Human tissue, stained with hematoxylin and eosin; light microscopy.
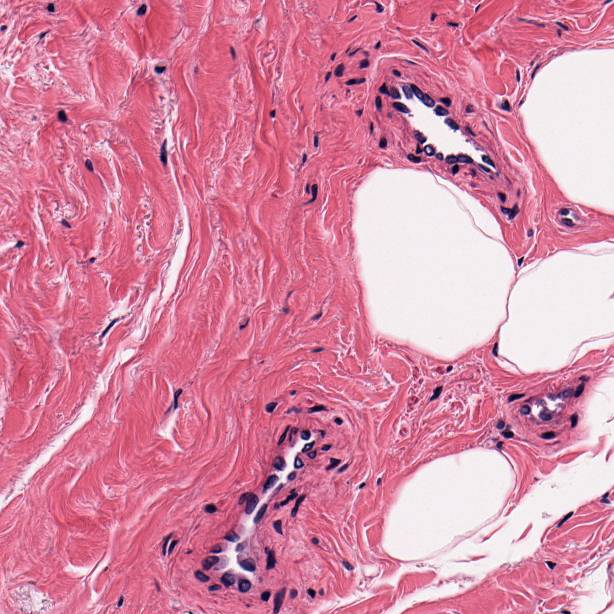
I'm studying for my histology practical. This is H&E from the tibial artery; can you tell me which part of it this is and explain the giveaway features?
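Tunica adventitia. Dense pink collagen bundles, wavy and interlacing, fill the left and centre.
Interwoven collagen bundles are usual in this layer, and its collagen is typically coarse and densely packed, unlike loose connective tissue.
Stromal nuclei are sparse, thin and spindle-shaped.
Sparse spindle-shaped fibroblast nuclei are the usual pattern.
Clear, thin-walled fat cells cluster on the right; thin white cracks follow the collagen bundles on the left.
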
